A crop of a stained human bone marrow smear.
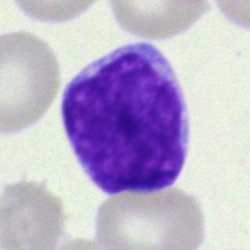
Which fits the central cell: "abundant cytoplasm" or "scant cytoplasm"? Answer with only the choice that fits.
Scant cytoplasm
